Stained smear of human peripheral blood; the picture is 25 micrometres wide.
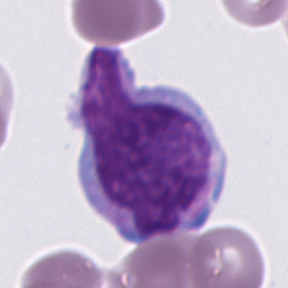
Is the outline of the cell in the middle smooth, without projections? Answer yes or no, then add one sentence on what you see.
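No. The cell outline is irregular, with a narrow extension reaching upward toward a red cell above.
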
